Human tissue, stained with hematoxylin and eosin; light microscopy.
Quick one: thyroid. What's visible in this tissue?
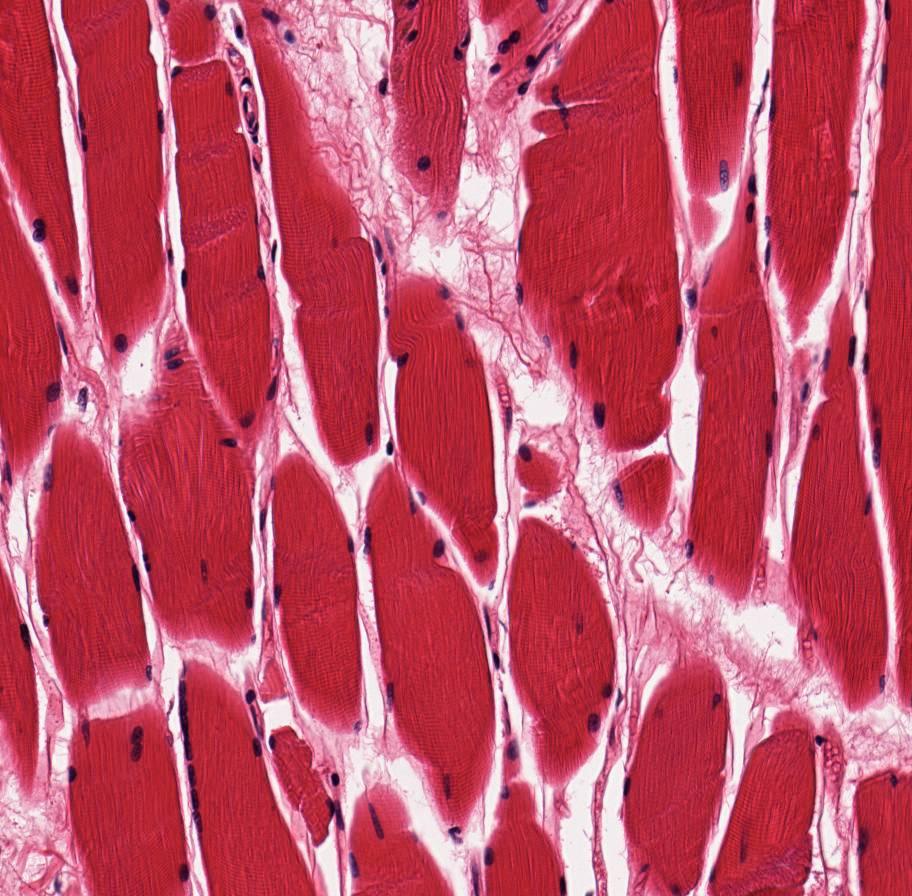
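First, layout: long muscle fibres fill the field, running mostly from top to bottom, some slightly oblique. Next, nuclear position: the nuclei sit at the edges of the fibres rather than in their centres. Their form: small, dark purple and oval to elongated. Last, staining: the fibre cytoplasm is a deep, even red with eosin.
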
